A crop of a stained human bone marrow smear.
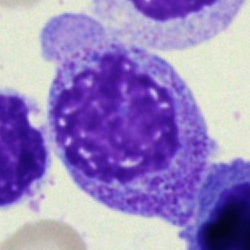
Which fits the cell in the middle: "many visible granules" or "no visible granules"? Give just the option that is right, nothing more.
Many visible granules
